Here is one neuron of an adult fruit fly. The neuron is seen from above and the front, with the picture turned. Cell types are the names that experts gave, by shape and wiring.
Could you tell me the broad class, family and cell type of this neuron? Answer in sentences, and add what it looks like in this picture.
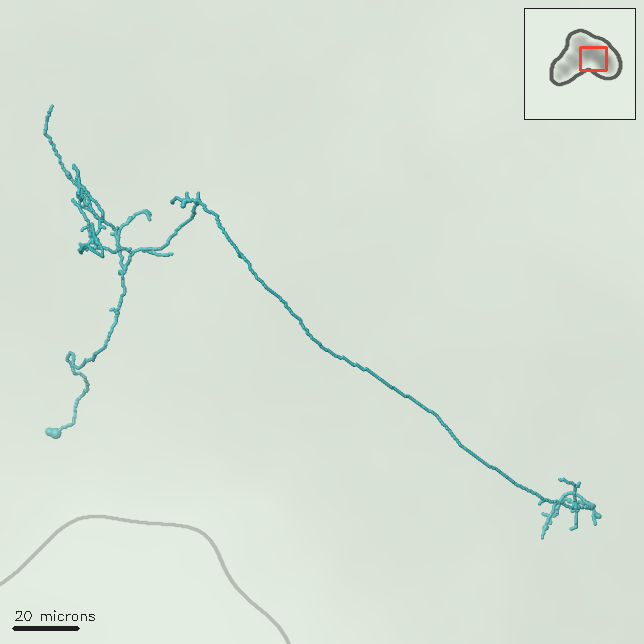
Its broad class is central-brain intrinsic neuron. The family is hemilineage DM4_dorsal. The cell type is pC1_19. From left to right in the picture it spans about 180 microns. As drawn here it is wider than it is tall.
